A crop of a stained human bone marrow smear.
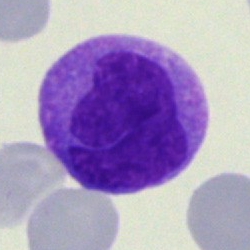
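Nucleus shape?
Irregular, with a fold or indentation running across it.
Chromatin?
Somewhat clumped, not fine and even.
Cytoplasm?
Violet-purple, with fine lilac granules scattered through it.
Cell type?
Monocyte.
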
